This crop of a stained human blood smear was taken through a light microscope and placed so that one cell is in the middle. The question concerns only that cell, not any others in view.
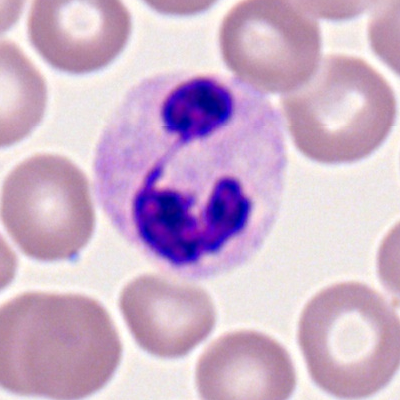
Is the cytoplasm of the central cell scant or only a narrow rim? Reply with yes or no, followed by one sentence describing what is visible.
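No. The cytoplasm is abundant around the nucleus.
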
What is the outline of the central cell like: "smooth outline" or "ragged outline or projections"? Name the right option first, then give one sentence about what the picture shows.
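Smooth outline. The cell outline is round and smooth.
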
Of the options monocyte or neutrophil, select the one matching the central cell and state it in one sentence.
The central cell shown in this smear crop is a neutrophil.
